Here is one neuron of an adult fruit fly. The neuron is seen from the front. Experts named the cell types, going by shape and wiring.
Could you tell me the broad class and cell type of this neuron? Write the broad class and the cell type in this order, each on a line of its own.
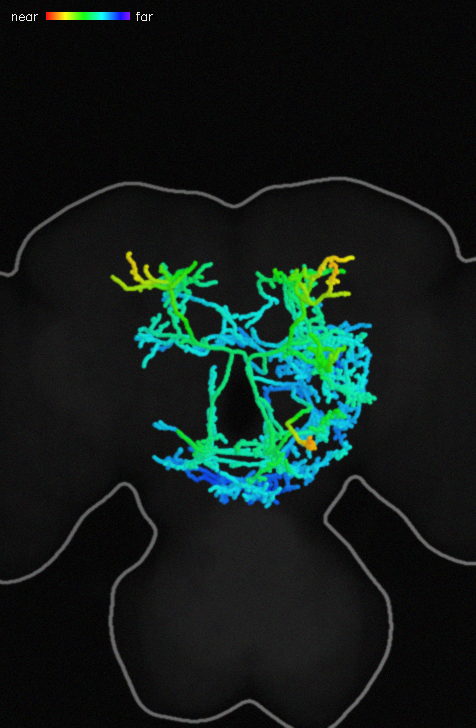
central-brain intrinsic neuron
PS088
